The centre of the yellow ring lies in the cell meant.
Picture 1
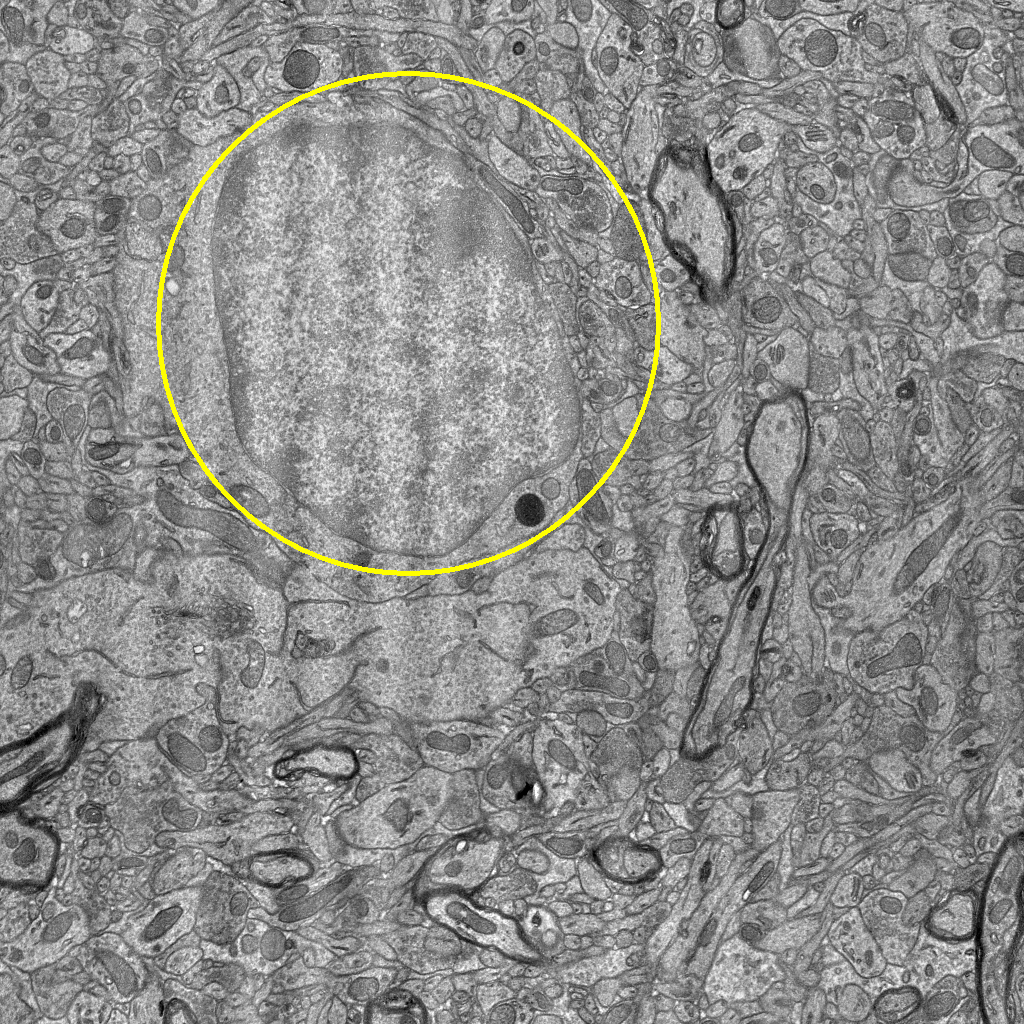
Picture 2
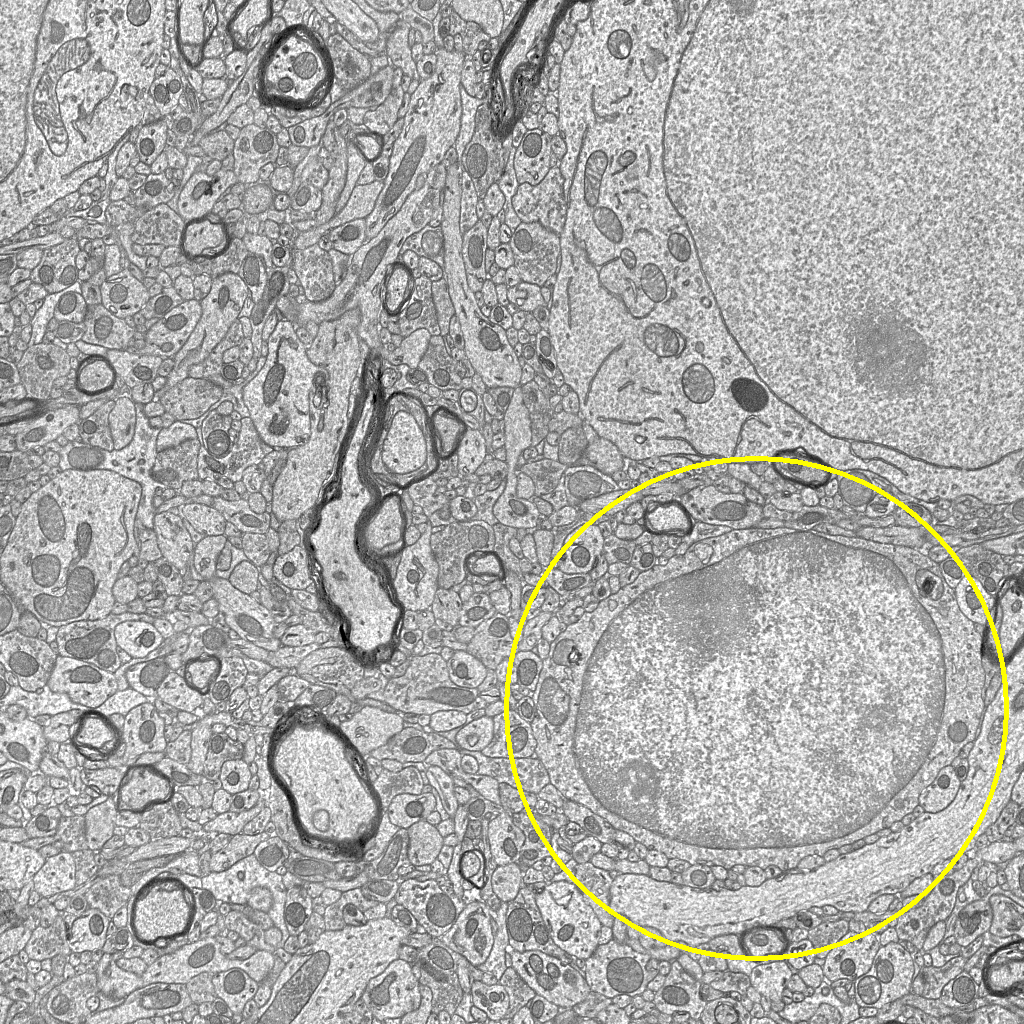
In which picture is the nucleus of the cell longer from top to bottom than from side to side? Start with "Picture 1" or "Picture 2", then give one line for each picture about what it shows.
Picture 1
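What picture 1 shows: The nucleus is a large oval that is longer from top to bottom than from side to side.
What picture 2 shows: The whole nucleus lies inside the ring and is oval, wider than it is tall.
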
